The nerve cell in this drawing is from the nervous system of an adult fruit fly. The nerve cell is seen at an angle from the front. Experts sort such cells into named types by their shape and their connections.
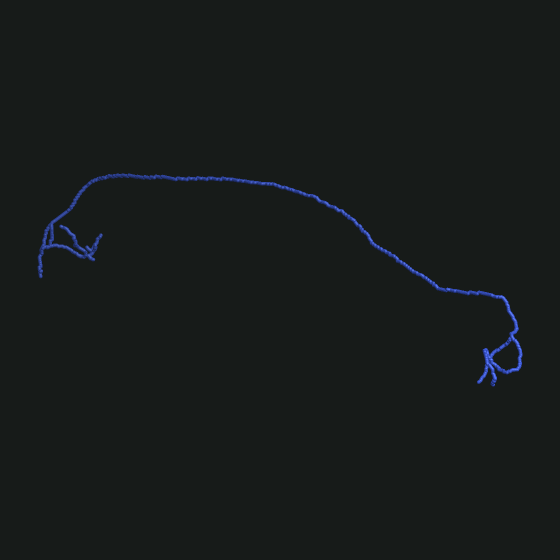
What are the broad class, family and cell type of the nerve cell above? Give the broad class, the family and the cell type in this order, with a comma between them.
sensory neuron entering the brain, class olfactory, ORN_VL2a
